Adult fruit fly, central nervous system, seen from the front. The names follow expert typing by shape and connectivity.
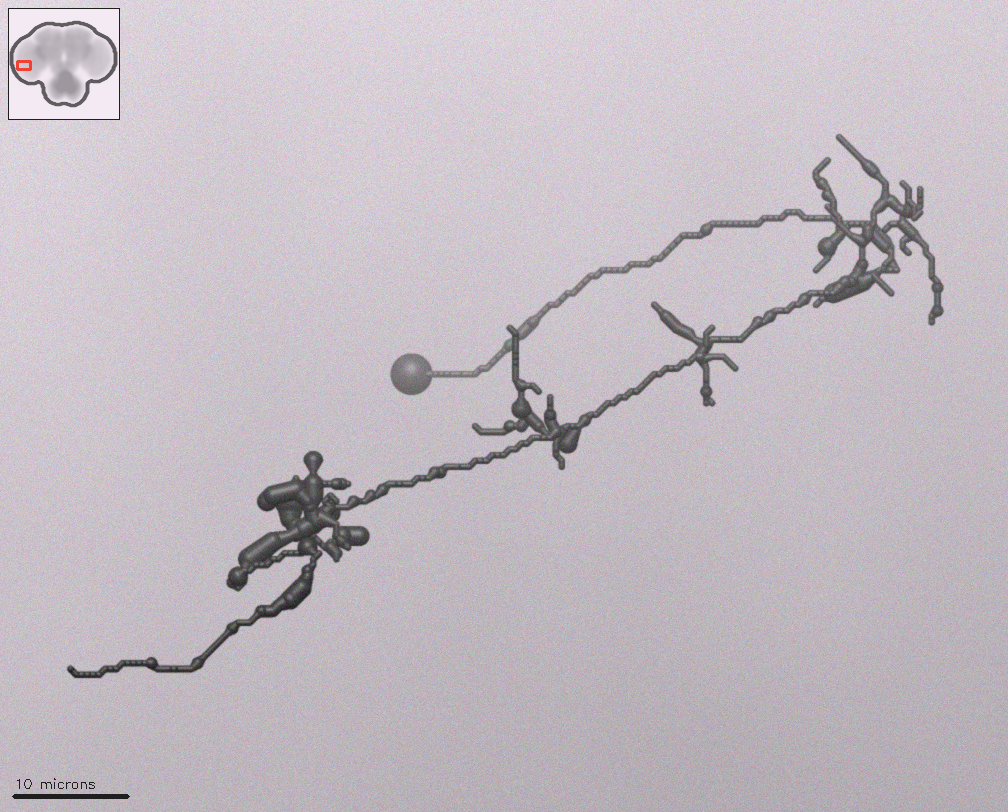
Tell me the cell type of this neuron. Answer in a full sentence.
The cell type is C2.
